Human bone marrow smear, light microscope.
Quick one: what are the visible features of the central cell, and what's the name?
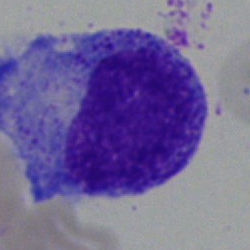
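You won't find a distinct nucleolus in the nucleus. There's plenty of pale blue cytoplasm, mostly off to the left of the nucleus, with fine purple granules scattered through it. On that left side the outline is irregular and ragged. It's a promyelocyte.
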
